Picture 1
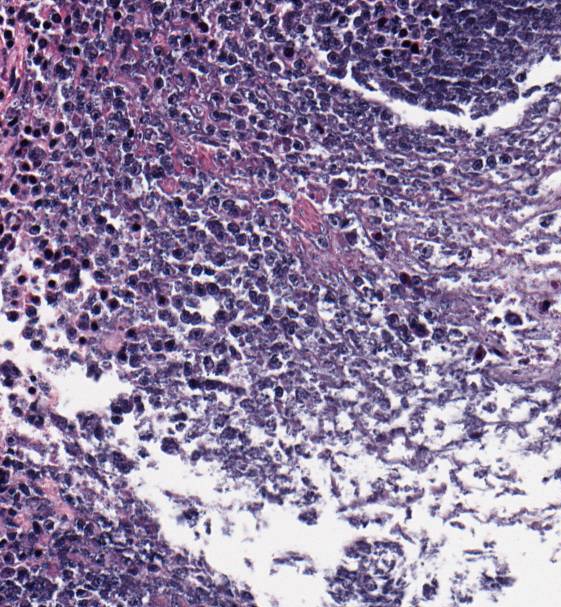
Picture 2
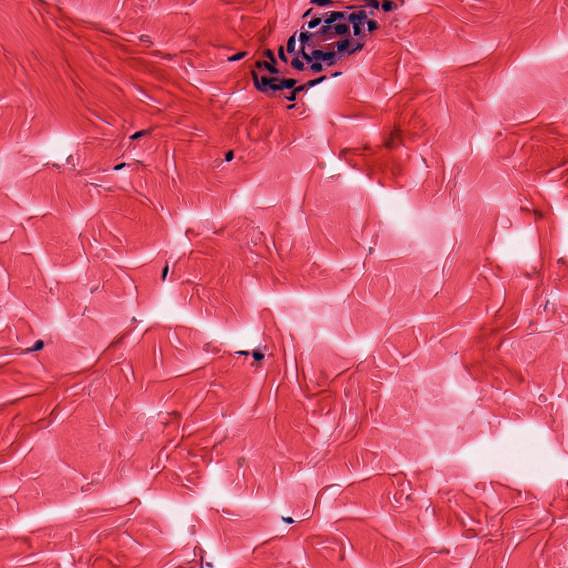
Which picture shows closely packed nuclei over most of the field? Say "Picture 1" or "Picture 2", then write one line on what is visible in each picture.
Picture 1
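In picture 1: Most of the field is filled by densely packed sheets of small round cells with no organised units among them.
In picture 2: Nuclei are sparse, mostly small dark elongated ones lying singly between the bundles.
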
